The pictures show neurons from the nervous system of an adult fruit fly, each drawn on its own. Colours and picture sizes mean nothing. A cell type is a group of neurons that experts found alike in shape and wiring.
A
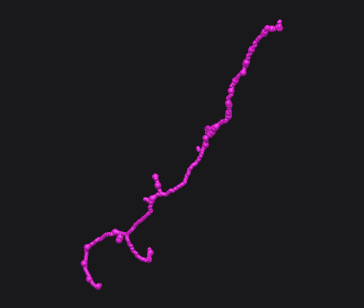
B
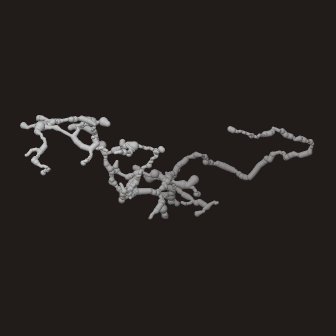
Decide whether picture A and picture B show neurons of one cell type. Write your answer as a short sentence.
They are of different cell types.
